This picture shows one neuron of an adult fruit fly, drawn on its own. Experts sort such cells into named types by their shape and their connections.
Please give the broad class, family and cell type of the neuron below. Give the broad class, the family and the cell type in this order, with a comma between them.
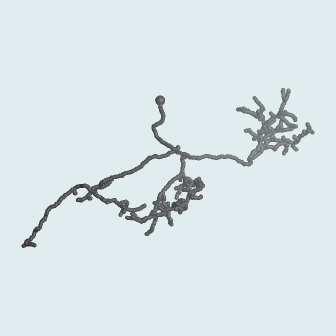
visual projection neuron, hemilineage PSp3, LoVP20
